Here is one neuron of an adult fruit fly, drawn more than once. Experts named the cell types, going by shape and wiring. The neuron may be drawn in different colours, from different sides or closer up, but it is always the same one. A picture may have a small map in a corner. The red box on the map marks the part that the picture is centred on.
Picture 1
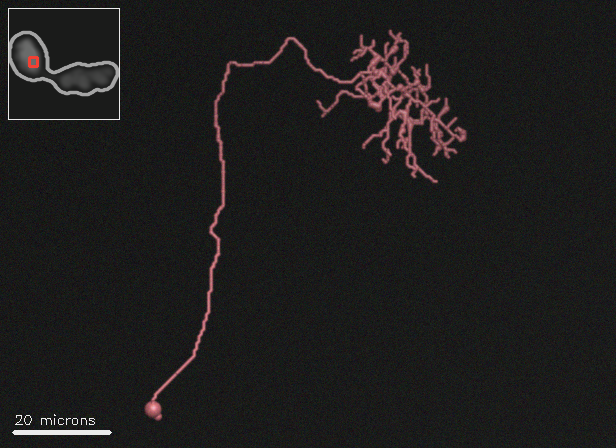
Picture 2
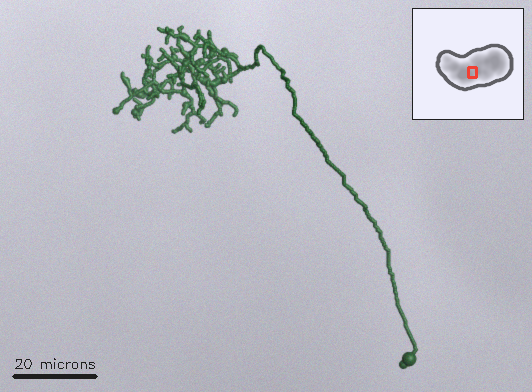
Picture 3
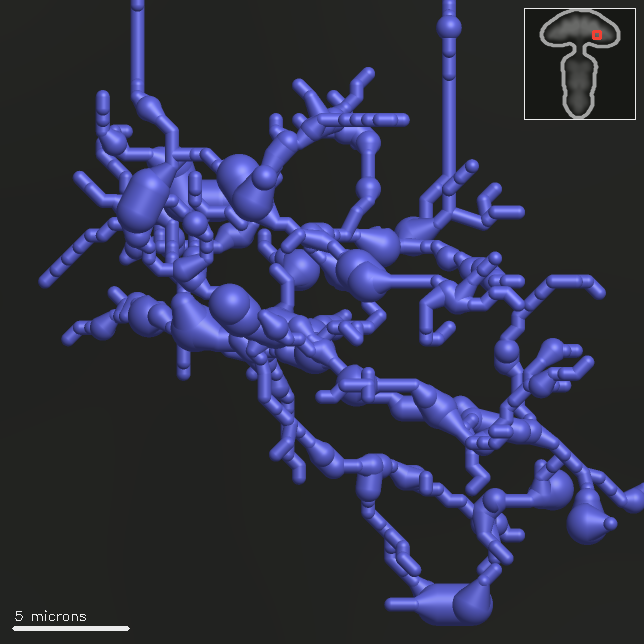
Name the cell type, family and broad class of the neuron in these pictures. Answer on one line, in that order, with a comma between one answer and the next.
Li22, Li, optic-lobe intrinsic neuron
